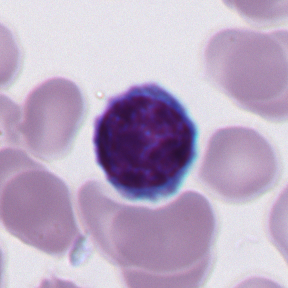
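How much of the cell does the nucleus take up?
Nearly the whole of this roughly round cell.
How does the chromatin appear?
Dark purple and coarsely clumped.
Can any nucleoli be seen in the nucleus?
No, none are visible.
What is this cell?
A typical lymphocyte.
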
